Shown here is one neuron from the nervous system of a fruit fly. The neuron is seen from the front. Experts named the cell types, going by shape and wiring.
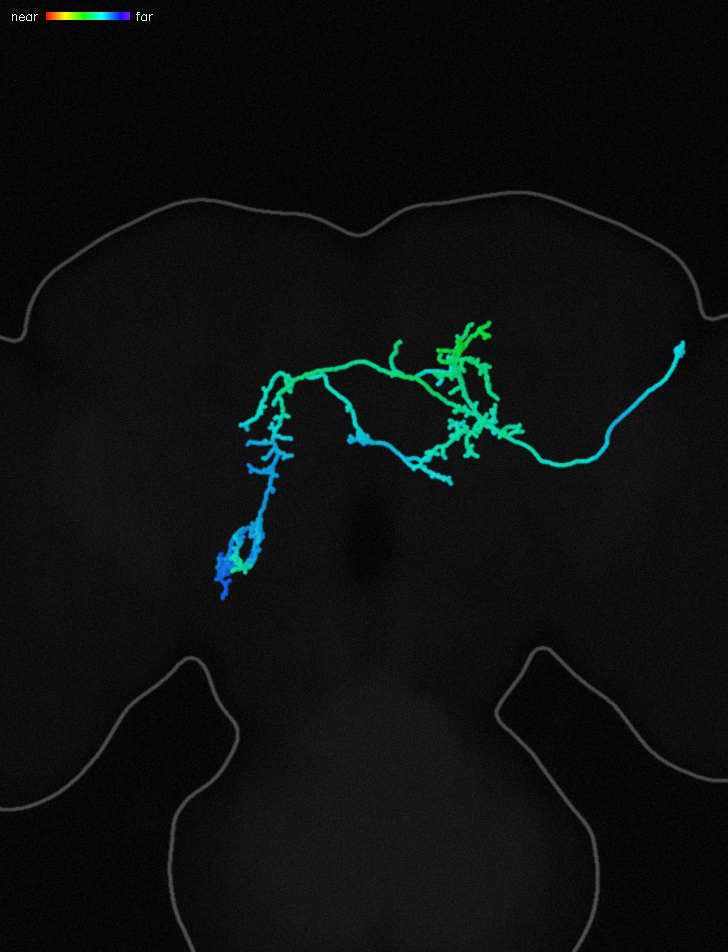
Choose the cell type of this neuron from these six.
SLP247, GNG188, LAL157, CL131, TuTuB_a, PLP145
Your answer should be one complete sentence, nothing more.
This neuron is an instance of the cell type CL131.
